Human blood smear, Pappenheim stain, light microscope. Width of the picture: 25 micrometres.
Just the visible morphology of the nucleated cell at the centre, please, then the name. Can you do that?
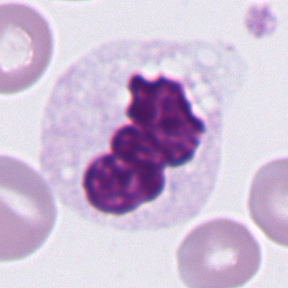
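The cytoplasm is abundant and surrounds the nucleus on all sides. It is a pale grey-lilac and holds fine, faint pinkish granules. Small clear vacuoles are clustered mainly in the cytoplasm to the upper right of the nucleus. The cell is a segmented neutrophil.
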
